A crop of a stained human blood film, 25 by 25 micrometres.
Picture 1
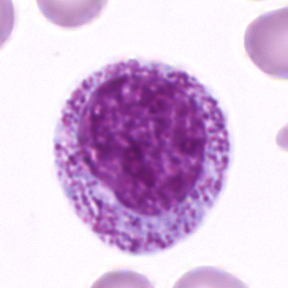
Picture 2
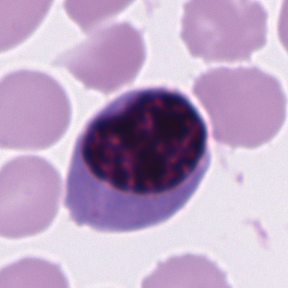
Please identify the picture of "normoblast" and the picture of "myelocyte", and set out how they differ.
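Picture 1 shows a myelocyte, and picture 2 shows a normoblast. Granules separate them most clearly: numerous reddish-purple granules crowd the myelocyte's cytoplasm all around the nucleus, with pale greyish-blue cytoplasm between them, whereas the normoblast's cytoplasm shows no granules.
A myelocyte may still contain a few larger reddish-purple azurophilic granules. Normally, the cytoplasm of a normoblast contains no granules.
The chromatin also differs: in the myelocyte it is dark purple and patchy, with paler areas between denser clumps, while in the normoblast it is dense and coarsely clumped.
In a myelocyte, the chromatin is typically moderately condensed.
The normoblast's nucleus is oval with no indentation, shows no distinct nucleoli, measures about 11 by 9 micrometres and fills about 60% of the cell's area. That nucleus lies toward the upper right of the cell, and the cytoplasm forms a broad crescent along its lower left side. In size, the myelocyte is about 16 micrometres across, with a round to slightly oval, smooth outline, and the normoblast is about 15 by 11 micrometres. No clear vacuoles are seen in the myelocyte's cytoplasm, and no vacuoles are seen in the normoblast's. Red cells lie near the myelocyte, but none touches it.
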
